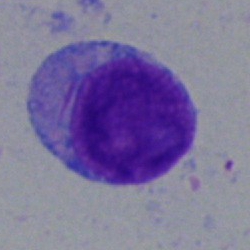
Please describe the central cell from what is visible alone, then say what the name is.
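A smooth, oval outline bounds the cell. Its nucleus lies off-centre, displaced toward the right side. The cytoplasm forms a crescent to the left of the nucleus. It is pale blue, deepening to a stronger blue at the cell edge. The cell is a blast.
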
